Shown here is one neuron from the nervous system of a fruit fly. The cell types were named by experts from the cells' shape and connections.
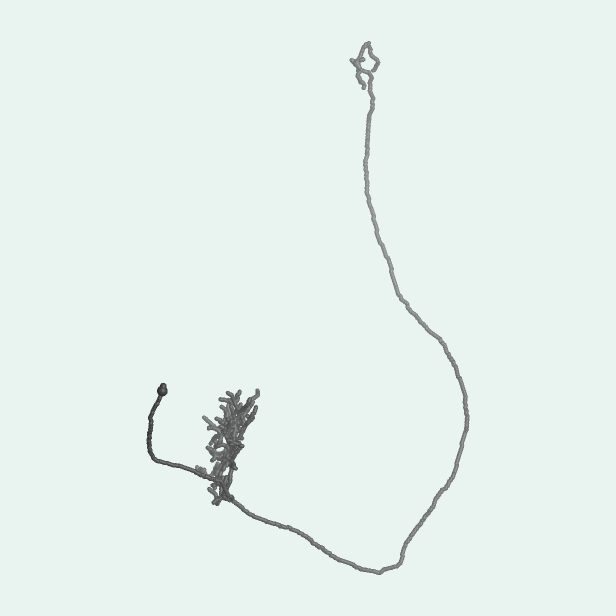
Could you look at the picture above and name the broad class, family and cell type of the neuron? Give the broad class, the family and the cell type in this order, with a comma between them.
visual projection neuron, MeTu, MeTu3c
